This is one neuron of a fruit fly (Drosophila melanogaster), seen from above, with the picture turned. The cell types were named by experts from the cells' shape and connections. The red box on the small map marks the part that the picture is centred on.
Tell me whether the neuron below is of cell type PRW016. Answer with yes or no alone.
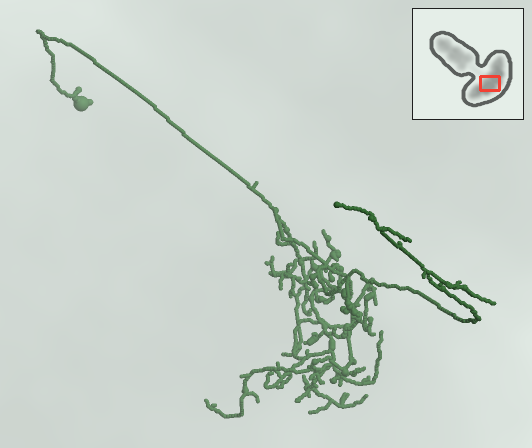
yes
